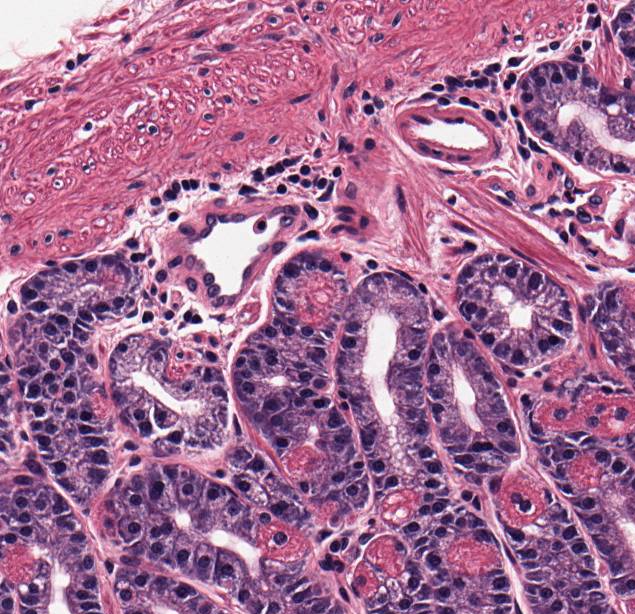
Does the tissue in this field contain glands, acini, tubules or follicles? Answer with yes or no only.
Yes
